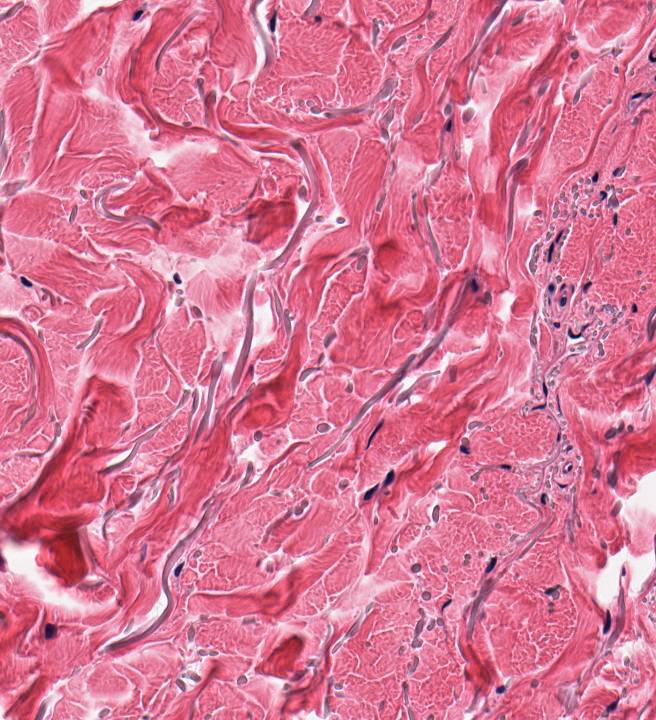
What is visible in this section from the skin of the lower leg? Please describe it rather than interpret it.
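Field: closely packed pink fibre bundles throughout, running in many directions, some cut lengthwise, others across. Some bundles stain deeper red than the paler ones around them. Thin, wavy grey-violet fibres wind between bundles. Nuclei: many small, dark, slender.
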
